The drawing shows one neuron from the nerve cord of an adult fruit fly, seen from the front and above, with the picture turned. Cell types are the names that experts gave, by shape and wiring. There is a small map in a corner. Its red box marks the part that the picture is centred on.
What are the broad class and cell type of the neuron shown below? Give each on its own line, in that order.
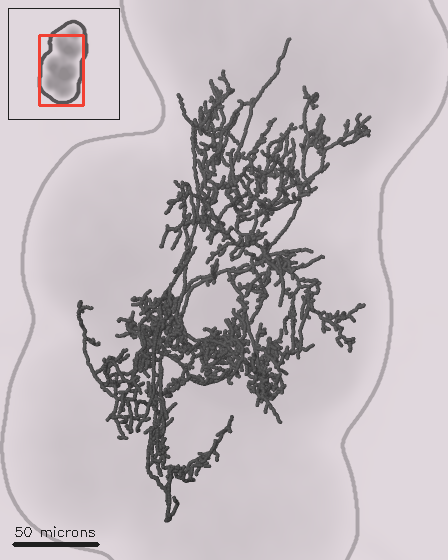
nerve-cord intrinsic neuron
INXXX056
